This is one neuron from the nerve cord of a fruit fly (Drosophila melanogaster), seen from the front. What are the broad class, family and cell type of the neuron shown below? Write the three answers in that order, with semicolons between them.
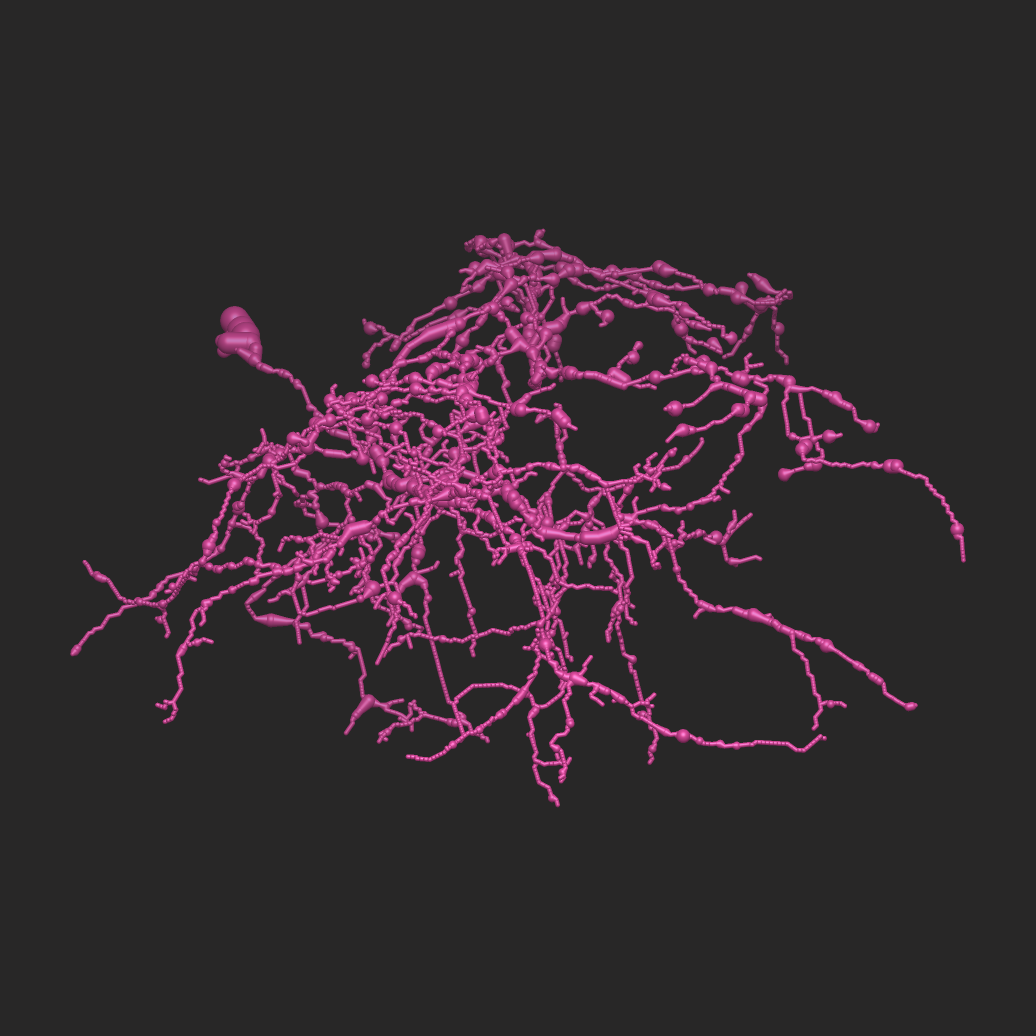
nerve-cord intrinsic neuron; hemilineage 12A; IN12A024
